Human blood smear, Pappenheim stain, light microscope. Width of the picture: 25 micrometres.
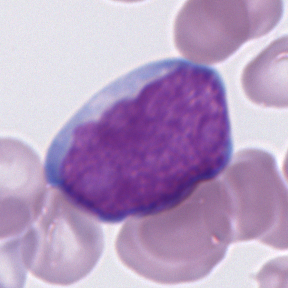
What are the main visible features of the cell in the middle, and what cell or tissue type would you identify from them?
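Looking first at the nucleus, its upper border is wavy and uneven, and it takes up about 80% of the cell's area. The chromatin is finely stippled; I see no coarse dark clumps. Pale blue cytoplasm forms a crescent, mostly along the upper-left side of the nucleus. Overall the cell measures about 18 by 13 micrometres. So this one is a myeloblast.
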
